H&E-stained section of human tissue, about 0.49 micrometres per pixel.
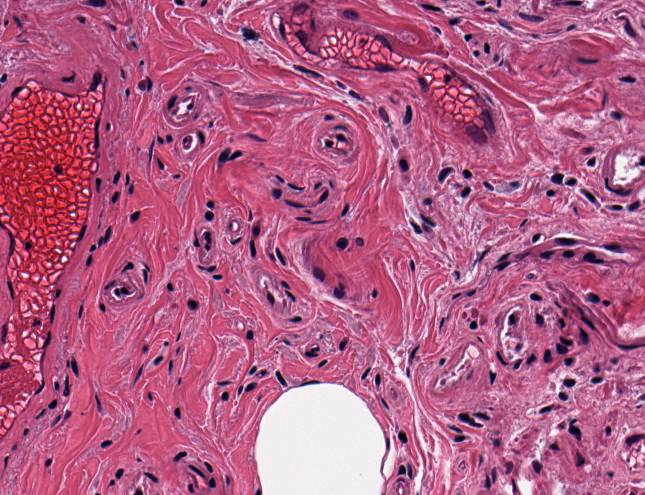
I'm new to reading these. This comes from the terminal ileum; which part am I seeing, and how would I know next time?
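Dense connective tissue. Whole field dense pink collagenous stroma, scattered cells, no epithelium. Collagen bundles wavy, swirling in varied directions, not one parallel course. Stromal cells: small, dark, elongated spindle-shaped nuclei. Many small narrow-lumen vessels through centre and right.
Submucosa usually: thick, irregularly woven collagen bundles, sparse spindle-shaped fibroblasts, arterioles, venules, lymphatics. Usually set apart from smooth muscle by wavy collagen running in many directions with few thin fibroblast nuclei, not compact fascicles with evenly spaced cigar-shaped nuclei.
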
